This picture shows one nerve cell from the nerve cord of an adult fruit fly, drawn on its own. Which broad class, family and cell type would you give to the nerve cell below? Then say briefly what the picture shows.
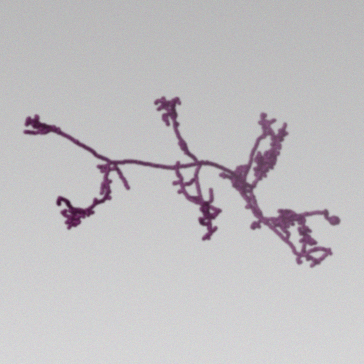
This is a nerve-cord intrinsic neuron. Its family is hemilineage 07B. It is of cell type IN07B002. In this view it is wider than it is tall.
